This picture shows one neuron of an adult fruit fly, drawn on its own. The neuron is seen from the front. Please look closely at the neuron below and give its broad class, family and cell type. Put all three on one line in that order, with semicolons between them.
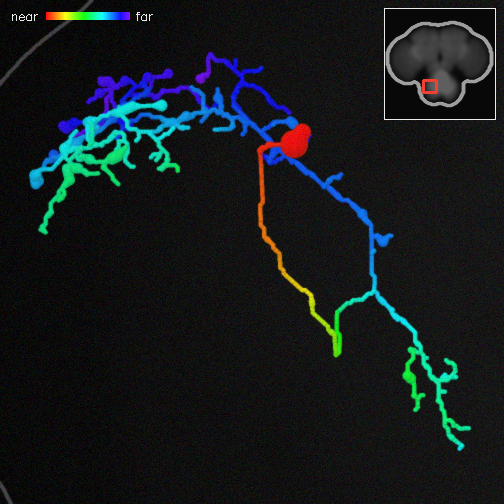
nerve-cord intrinsic neuron; hemilineage 08A; IN08A036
